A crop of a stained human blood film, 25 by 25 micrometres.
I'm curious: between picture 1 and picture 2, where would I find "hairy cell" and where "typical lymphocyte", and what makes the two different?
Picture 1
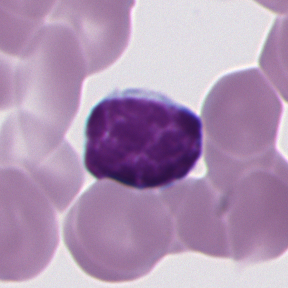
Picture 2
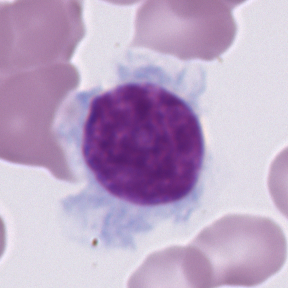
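Picture 1 is a typical lymphocyte; picture 2 is a hairy cell.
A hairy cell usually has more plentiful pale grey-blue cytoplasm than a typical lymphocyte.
In picture 1 the cytoplasm is only a very thin rim, pale blue at the top; in picture 2 it is pale greyish-blue and forms a moderate rim, wider on the left and lower sides. Picture 1 has dense, dark purple chromatin crossed by fine paler lines, in a single rounded nucleus without lobes; picture 2 has deep purple, mottled, moderately condensed chromatin. The outline in picture 2 is irregular and ragged rather than smooth.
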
